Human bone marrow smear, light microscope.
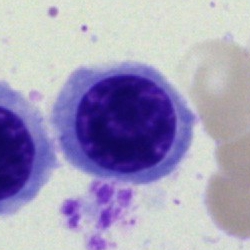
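Erythroblast, the central cell of this stained bone marrow smear, with a roughly round outline and dense, dark purple chromatin crossed by a few paler streaks. Its cytoplasm forms a complete rim around the nucleus and shows no vacuoles.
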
